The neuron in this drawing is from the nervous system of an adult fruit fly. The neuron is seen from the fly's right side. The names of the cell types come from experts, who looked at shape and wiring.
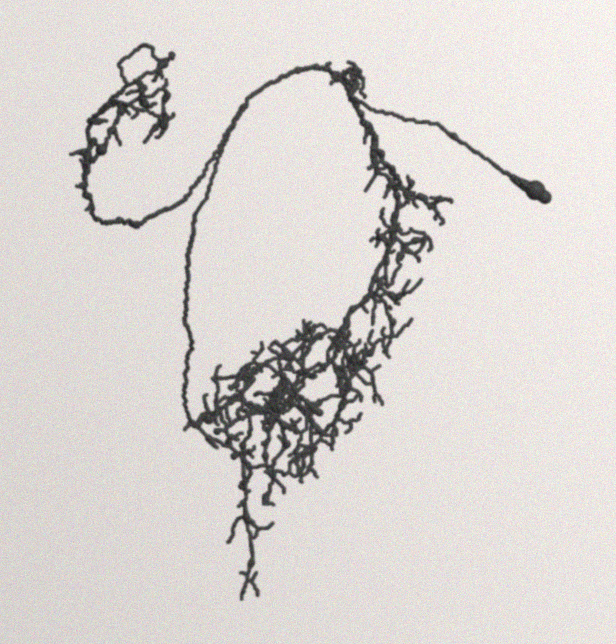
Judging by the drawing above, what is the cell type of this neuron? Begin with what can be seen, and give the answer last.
More than a hundred branch ends can be seen. In this view it is about as wide as it is tall. Its broad class is central-brain intrinsic neuron. It is of cell type SIP103m.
